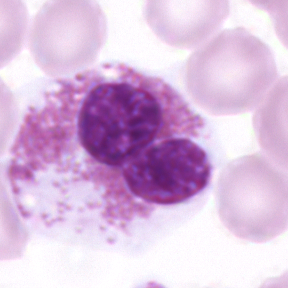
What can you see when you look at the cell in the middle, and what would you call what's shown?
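Two lobes here, the lower one sitting below and to the right of the upper. Neither lobe shows a nucleolus. The granules are round and fairly even in size, with pale, almost colourless cytoplasm between them. This is an eosinophil.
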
